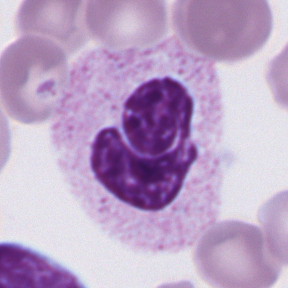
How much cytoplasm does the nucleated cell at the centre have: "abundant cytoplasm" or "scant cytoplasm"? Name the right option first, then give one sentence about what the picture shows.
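Abundant cytoplasm. A broad rim of pale pink cytoplasm surrounds the nucleus on all sides.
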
